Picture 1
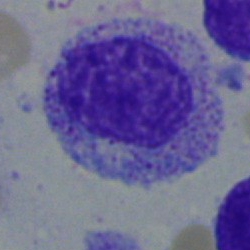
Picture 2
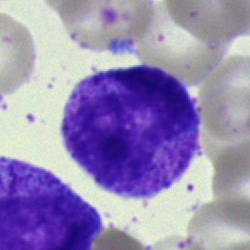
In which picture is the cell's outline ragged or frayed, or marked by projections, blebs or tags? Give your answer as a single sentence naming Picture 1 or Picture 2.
In Picture 1, projections, blebs or tags, or a frayed edge, mark the cell's outline.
